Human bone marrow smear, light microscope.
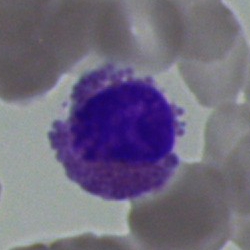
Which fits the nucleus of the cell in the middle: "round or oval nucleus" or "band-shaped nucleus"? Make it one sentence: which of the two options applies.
Compact and round or oval, the nucleus is not drawn out into a band.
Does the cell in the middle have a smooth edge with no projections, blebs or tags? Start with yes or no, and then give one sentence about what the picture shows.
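No. The cell outline is irregular and bumpy where granules stick out at the edge.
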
